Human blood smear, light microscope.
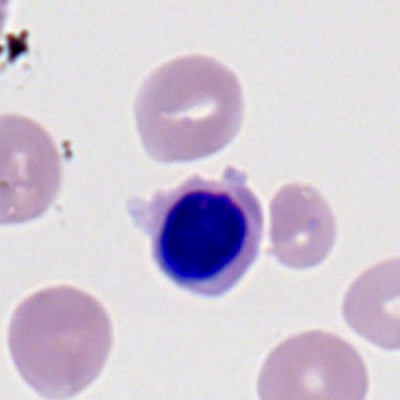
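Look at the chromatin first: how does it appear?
Dense, and stained a very dark blue-purple.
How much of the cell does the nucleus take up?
Most of it, leaving only a narrow rim of pale lavender cytoplasm.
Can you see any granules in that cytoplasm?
No, none are visible.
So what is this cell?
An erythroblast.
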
